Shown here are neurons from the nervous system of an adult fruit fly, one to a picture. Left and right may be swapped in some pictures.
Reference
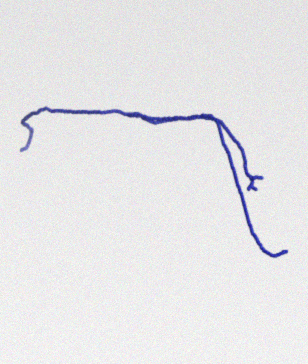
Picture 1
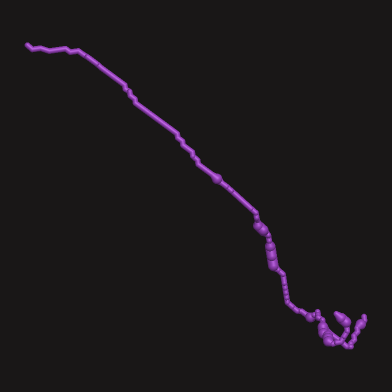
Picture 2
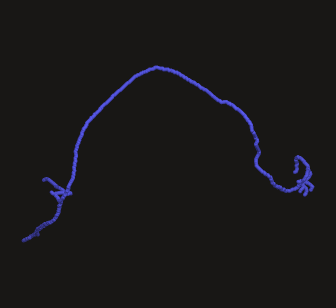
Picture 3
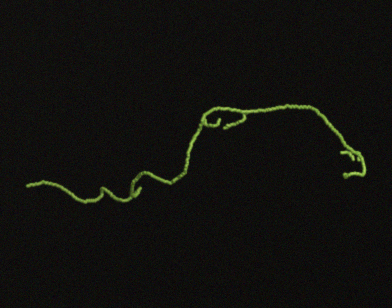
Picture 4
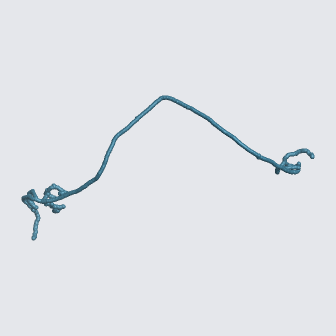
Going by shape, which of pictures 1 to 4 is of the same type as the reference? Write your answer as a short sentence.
Picture 3 shows a neuron of the same cell type.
